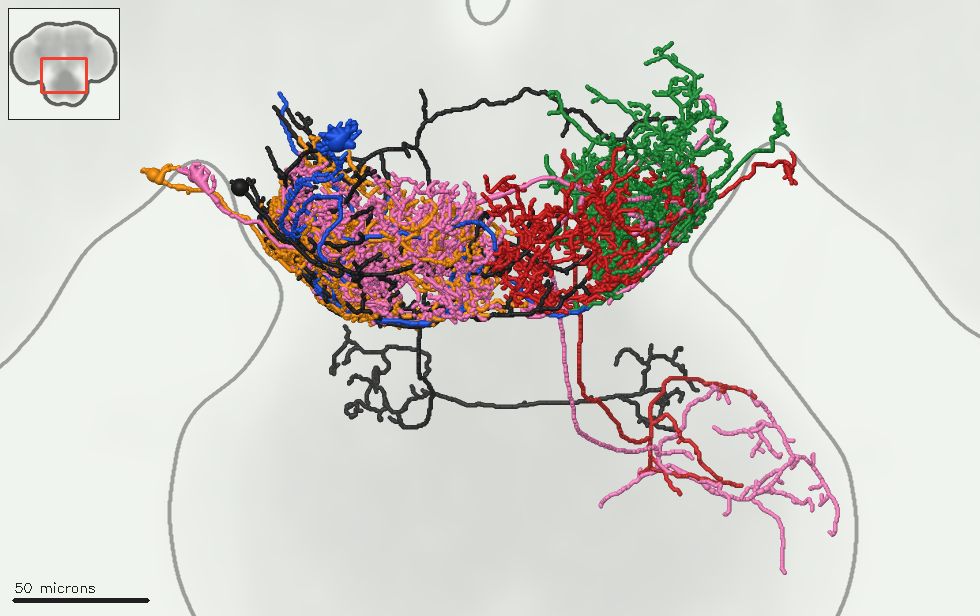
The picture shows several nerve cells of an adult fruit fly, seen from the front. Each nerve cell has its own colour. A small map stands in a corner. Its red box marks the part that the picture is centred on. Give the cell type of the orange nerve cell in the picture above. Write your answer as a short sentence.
The cell type is GNG091.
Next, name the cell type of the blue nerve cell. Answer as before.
The cell type is MN9.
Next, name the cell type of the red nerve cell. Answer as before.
The cell type is DNg61.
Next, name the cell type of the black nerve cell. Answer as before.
The cell type is DNge002.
